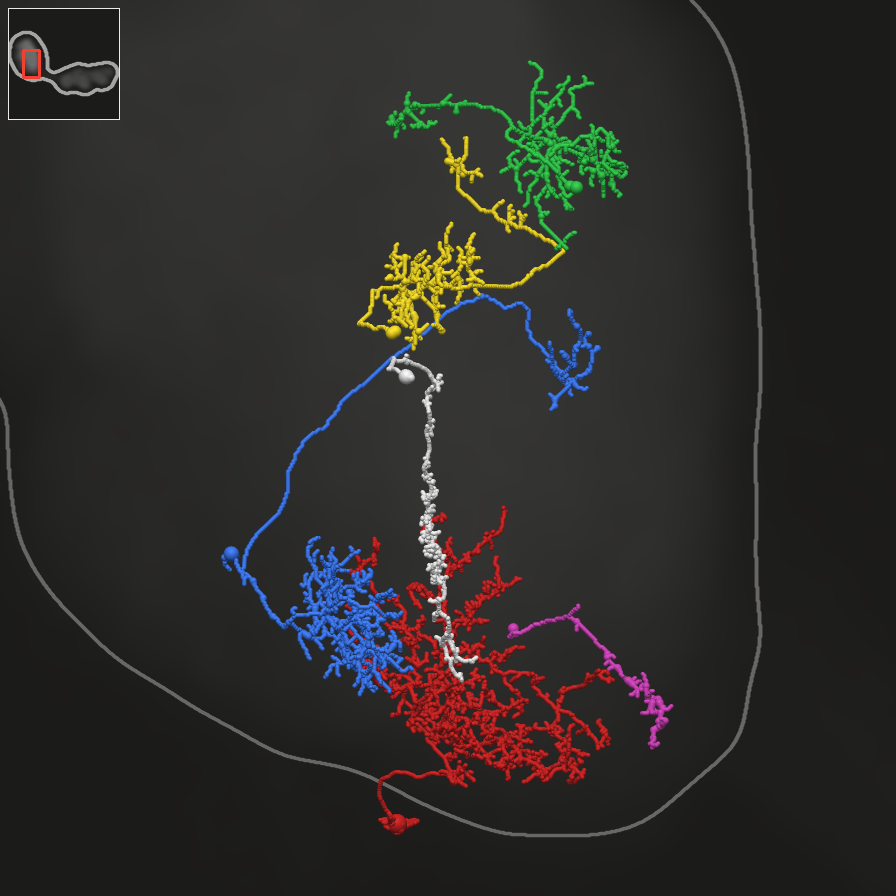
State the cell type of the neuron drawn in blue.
MeLo2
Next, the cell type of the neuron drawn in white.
Dm3c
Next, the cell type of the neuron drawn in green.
Tm16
